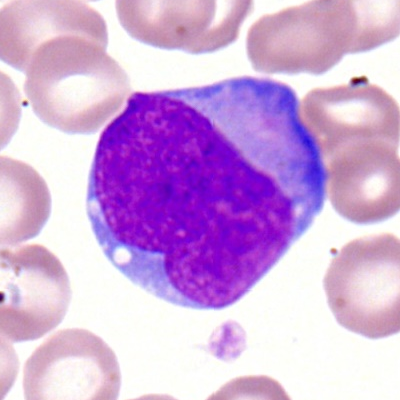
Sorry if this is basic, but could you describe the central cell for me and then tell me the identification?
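The cell's outline is broadly rounded, turning more angular along the border at the upper right. Its nucleus sits off-centre, toward the left. Blue cytoplasm stains deepest along the outer edge of the cell. A small clear vacuole lies in that cytoplasm at the lower left. This cell is a myeloblast.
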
